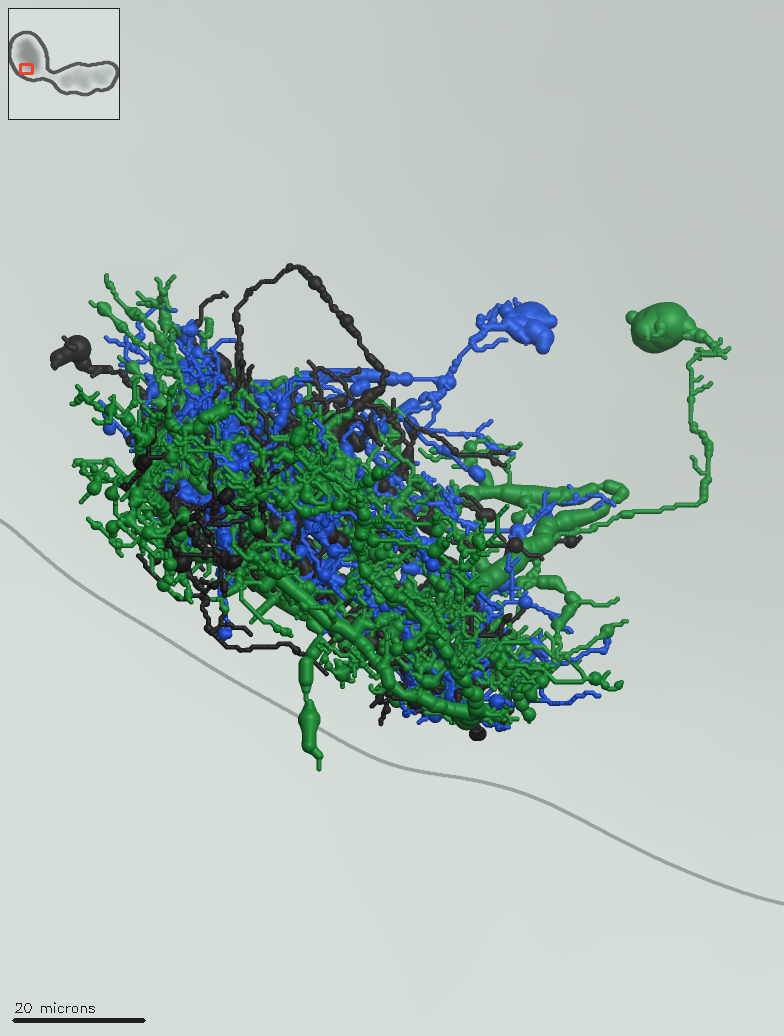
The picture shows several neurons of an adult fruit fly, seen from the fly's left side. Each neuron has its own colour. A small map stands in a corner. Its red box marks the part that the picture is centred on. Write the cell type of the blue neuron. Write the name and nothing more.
GNG080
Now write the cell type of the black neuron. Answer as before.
GNG403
